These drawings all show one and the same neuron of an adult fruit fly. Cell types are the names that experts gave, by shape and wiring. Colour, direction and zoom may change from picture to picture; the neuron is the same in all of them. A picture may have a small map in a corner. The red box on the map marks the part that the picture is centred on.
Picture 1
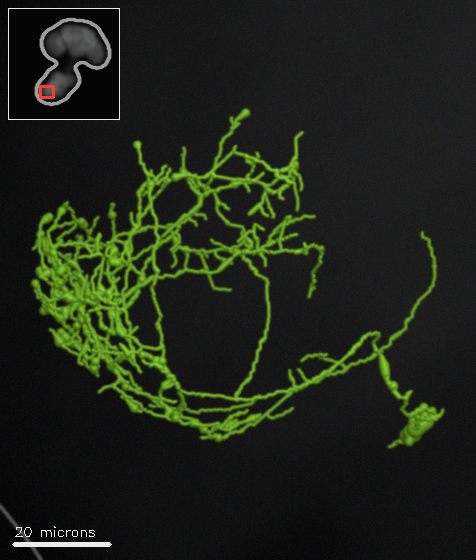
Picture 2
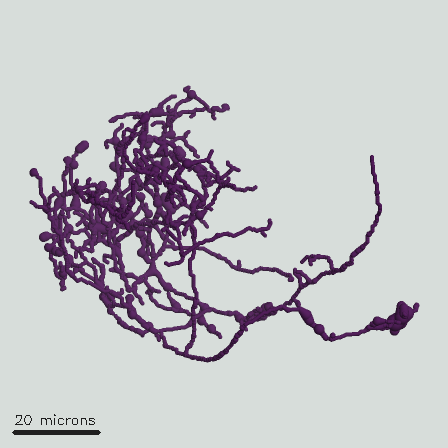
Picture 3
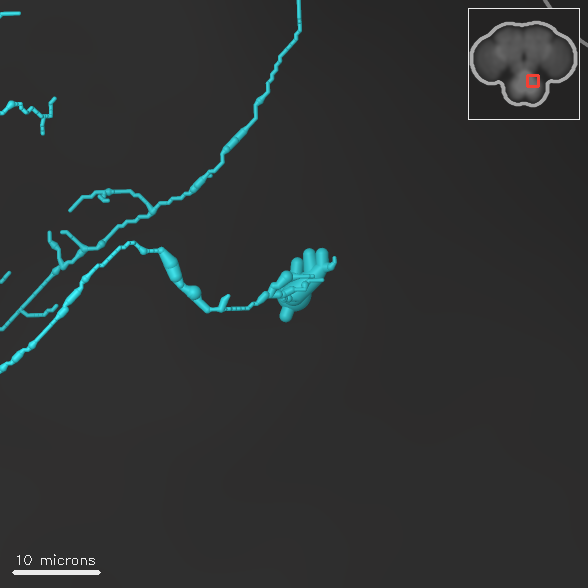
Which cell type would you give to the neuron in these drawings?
IN14A020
